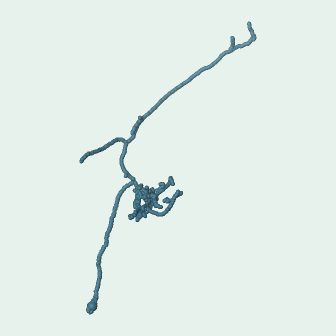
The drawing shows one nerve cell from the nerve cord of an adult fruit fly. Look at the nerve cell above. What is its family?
hemilineage 08B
